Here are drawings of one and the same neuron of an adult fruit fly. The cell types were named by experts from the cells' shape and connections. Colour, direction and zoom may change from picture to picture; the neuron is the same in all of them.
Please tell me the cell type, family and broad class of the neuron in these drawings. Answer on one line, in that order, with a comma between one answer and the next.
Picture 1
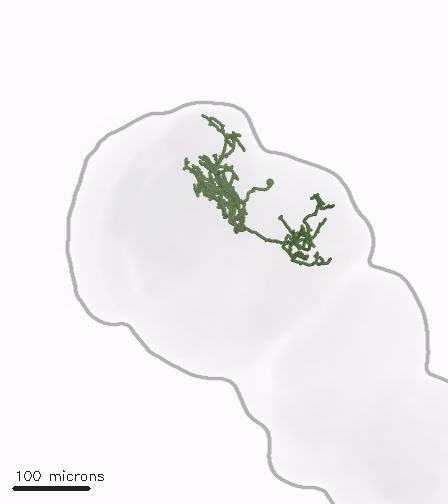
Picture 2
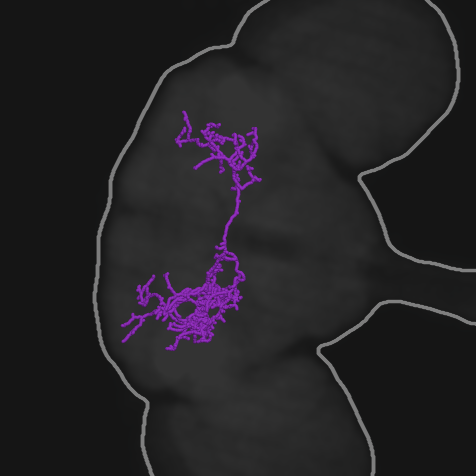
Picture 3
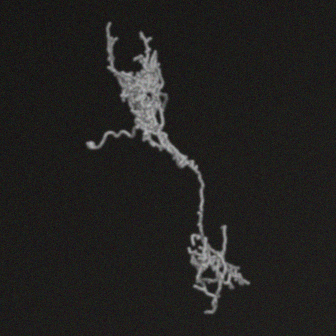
CL294, hemilineage PSp3, central-brain intrinsic neuron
